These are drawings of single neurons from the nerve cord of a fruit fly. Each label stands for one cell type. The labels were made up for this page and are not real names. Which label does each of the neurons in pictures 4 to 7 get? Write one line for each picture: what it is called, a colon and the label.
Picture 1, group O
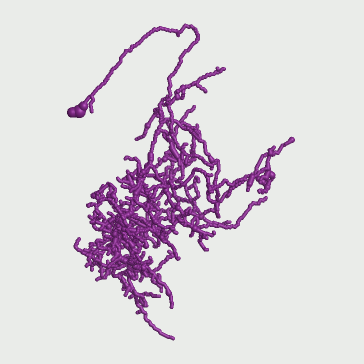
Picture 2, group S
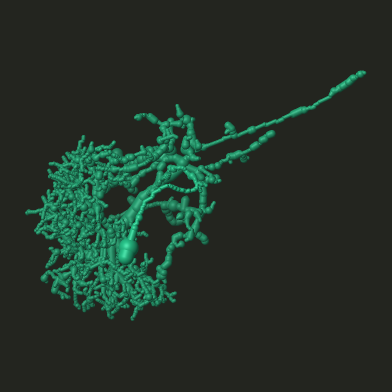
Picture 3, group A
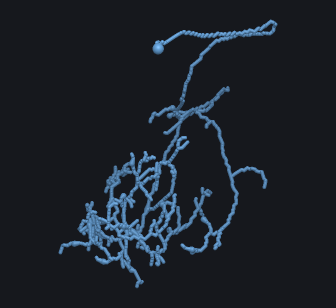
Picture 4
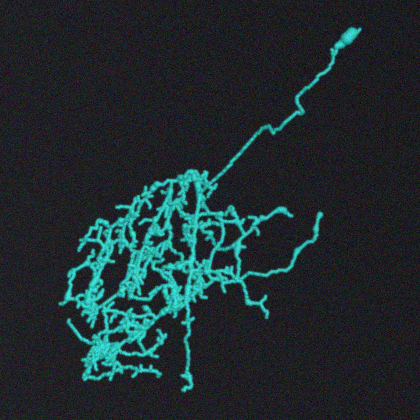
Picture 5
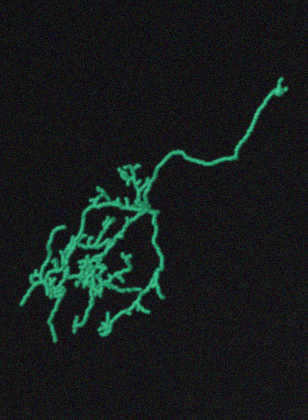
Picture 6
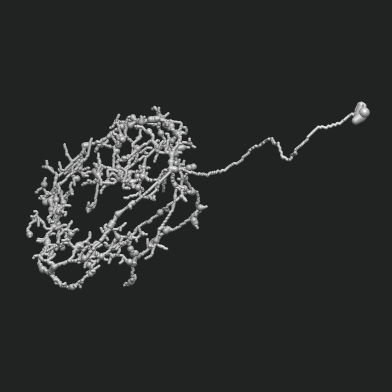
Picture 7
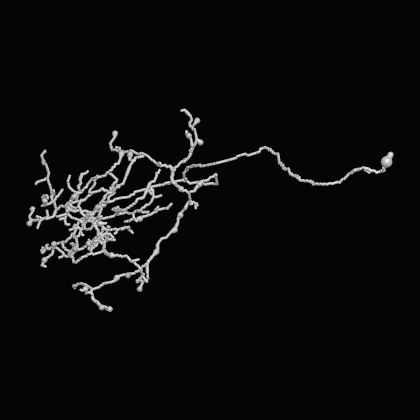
4: group O
5: group A
6: group O
7: group A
